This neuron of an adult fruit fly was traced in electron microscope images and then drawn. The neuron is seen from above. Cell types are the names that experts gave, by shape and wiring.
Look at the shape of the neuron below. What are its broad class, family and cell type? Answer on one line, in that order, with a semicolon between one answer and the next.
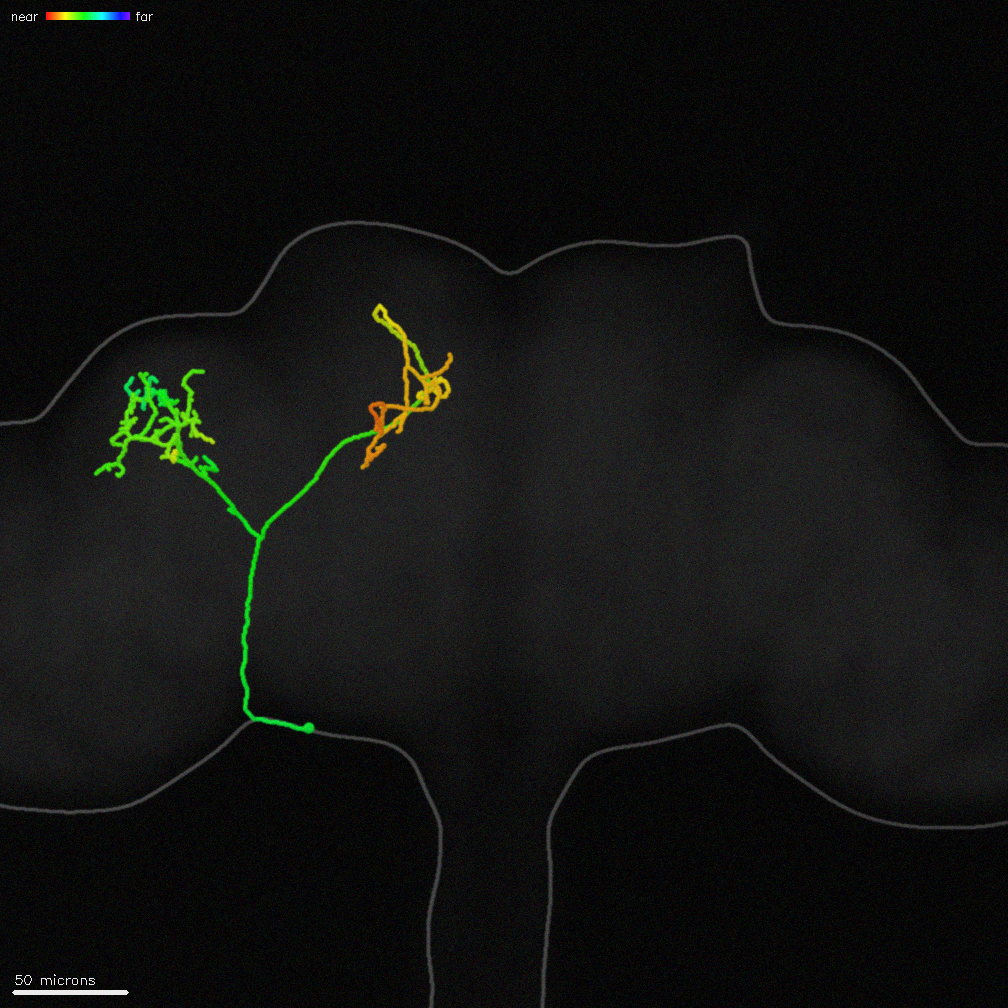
central-brain intrinsic neuron; hemilineage VLPl&p1_posterior; SMP571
